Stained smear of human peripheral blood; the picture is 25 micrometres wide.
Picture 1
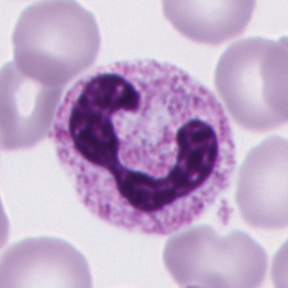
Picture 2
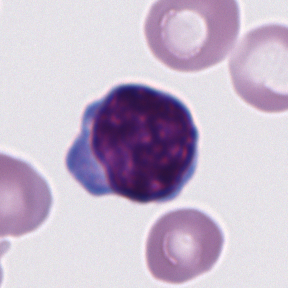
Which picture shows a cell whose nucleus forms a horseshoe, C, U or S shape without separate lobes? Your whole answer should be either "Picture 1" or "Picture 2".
Picture 1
